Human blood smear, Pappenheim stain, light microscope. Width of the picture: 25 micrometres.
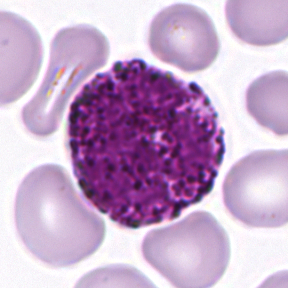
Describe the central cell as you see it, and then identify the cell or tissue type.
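Notice the round outline of this cell. Coarse dark purple-black granules fill the whole of it, and they lie over the nucleus, so you cannot trace its outline. Look between the granules and you will see that the ground is magenta-purple. The cell is a basophil.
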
